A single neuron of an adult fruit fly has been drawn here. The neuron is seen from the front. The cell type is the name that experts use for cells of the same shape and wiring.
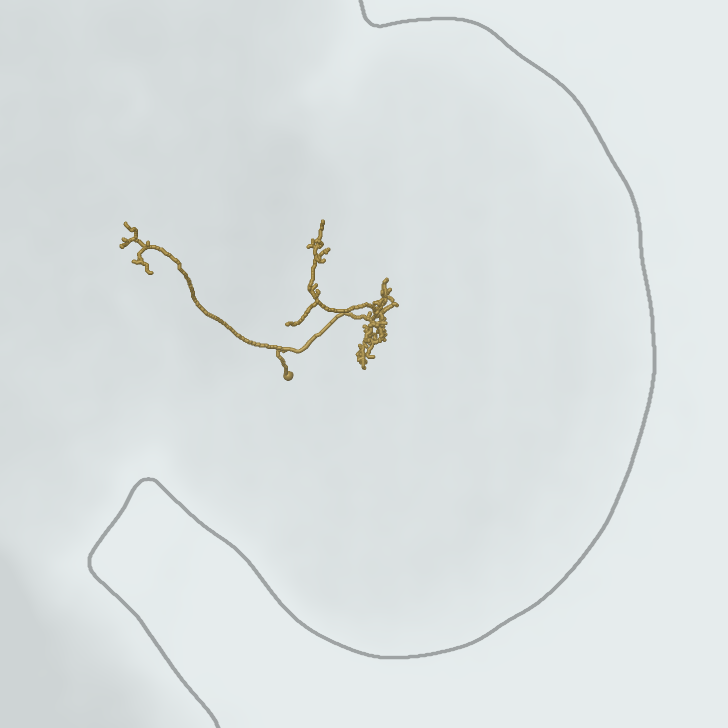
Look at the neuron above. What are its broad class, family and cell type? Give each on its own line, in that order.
visual projection neuron
LLPC
LLPC2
